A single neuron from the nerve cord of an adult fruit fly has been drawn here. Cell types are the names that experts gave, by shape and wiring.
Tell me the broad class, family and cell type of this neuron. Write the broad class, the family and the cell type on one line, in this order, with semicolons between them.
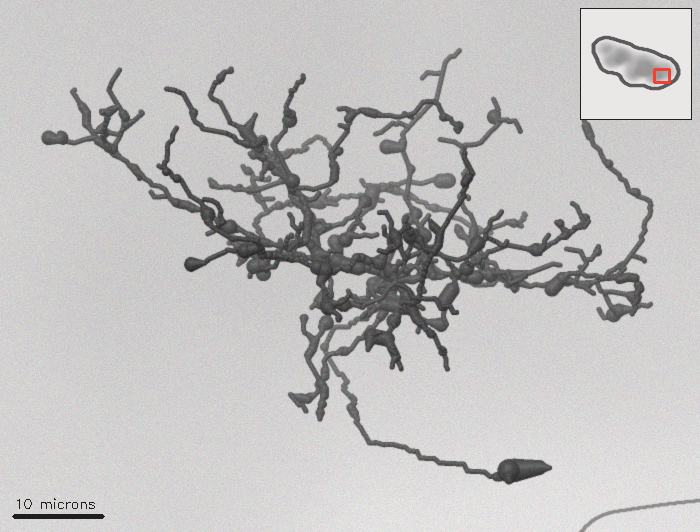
nerve-cord intrinsic neuron; hemilineage 01B; IN01B049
